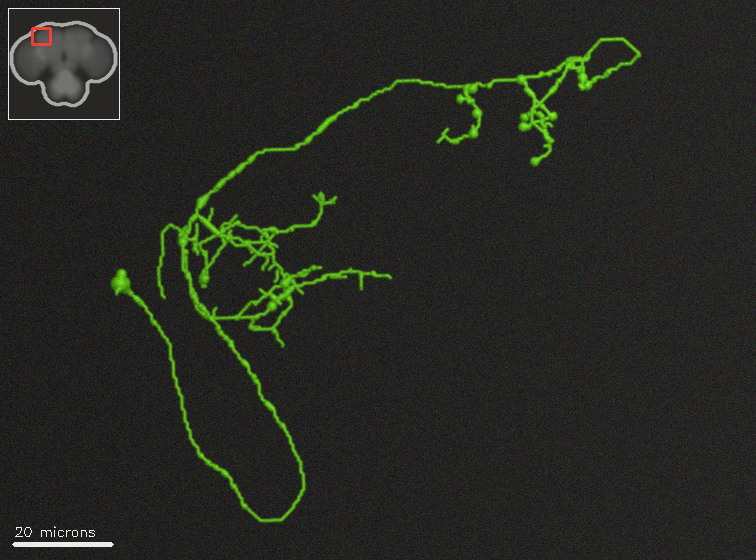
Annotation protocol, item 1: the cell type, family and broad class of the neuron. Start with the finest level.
CB1909; hemilineage VPNl&d1_dorsal; central-brain intrinsic neuron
